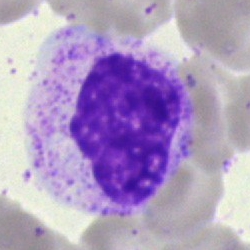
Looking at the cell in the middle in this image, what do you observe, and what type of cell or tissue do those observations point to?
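Look first at the nucleus: one unlobed mass, sitting off-centre towards the right. Around it the cytoplasm is pale blue-grey and forms a broad rim, broadest on the left. Scattered all through that cytoplasm you'll see fine purple granules. This cell is a myelocyte.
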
